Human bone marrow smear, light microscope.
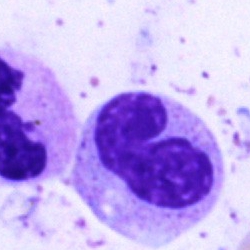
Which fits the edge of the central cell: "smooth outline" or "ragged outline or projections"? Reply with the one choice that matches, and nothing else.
Smooth outline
